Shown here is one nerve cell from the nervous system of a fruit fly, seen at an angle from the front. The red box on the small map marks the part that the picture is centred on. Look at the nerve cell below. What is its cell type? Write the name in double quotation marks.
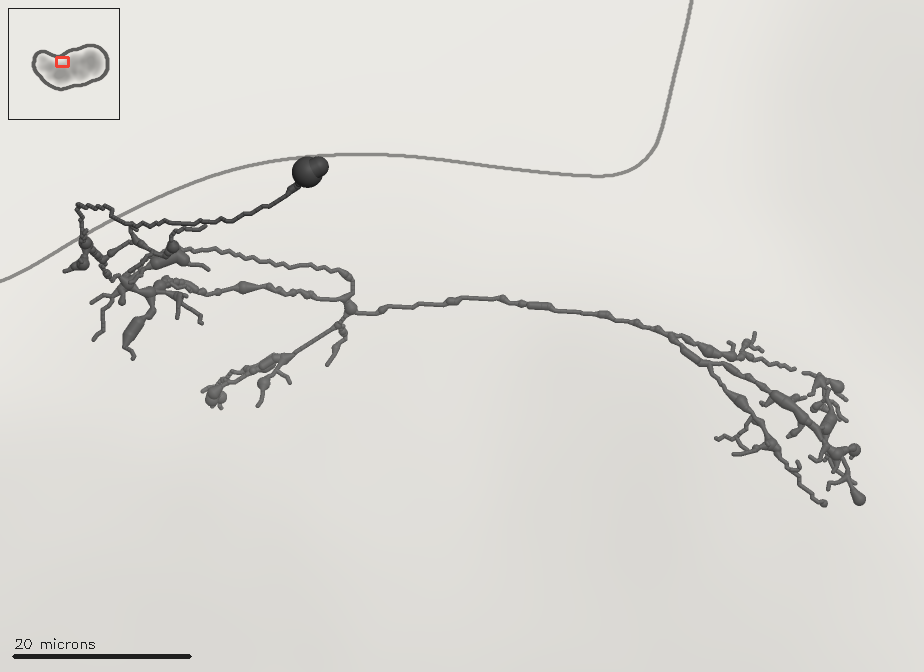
"TmY17"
